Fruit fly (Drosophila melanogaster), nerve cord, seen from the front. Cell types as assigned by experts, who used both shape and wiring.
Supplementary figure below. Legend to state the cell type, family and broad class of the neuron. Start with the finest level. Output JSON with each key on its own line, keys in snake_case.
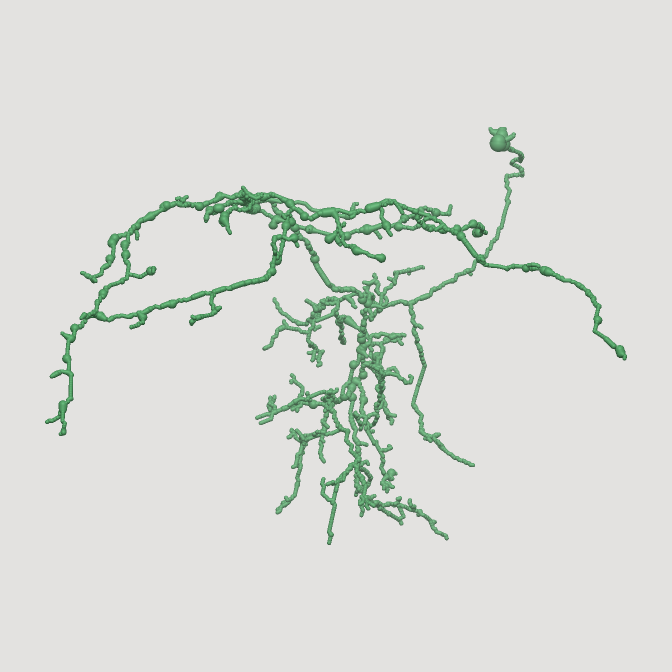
{
 "cell_type": "IN18B042",
 "family": "hemilineage 18B",
 "broad_class": "nerve-cord intrinsic neuron"
}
